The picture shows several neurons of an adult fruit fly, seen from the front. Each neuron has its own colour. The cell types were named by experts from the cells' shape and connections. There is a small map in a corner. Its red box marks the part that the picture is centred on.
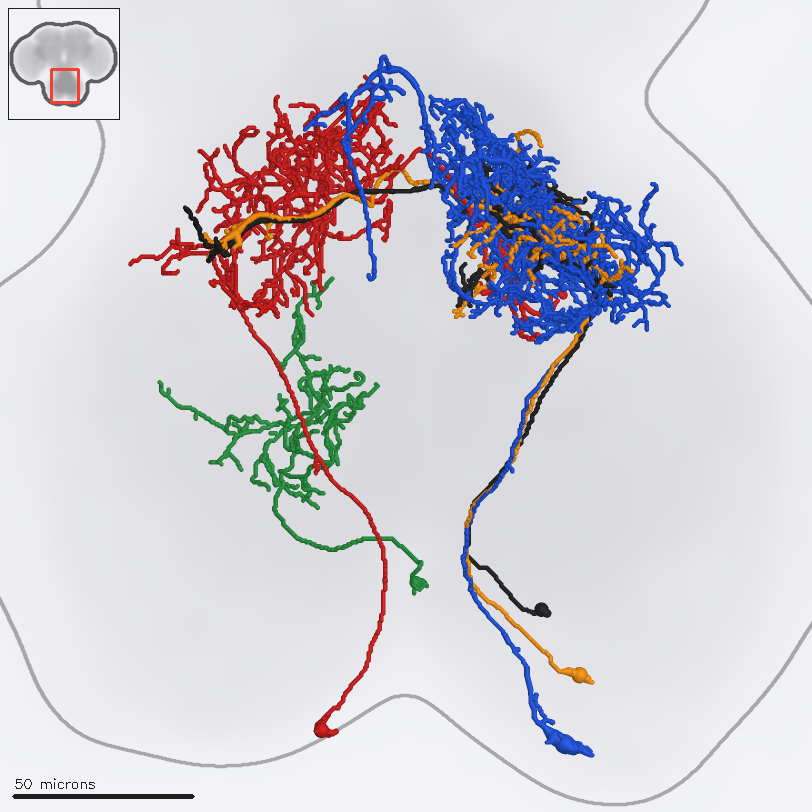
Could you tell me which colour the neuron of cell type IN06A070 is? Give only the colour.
orange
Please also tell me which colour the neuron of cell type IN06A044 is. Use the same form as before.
black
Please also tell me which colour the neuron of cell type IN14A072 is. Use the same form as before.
green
